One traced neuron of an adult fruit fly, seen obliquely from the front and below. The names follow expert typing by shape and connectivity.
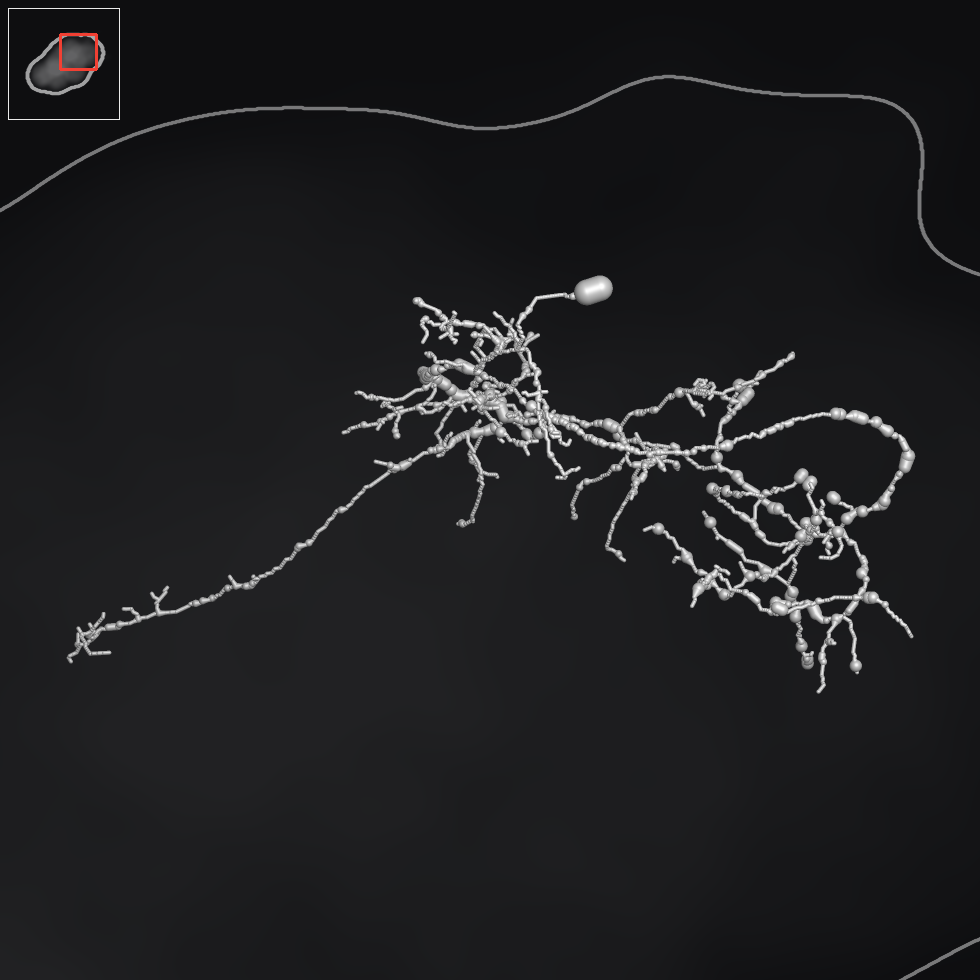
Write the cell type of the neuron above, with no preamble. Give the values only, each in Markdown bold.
**IN01A069**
